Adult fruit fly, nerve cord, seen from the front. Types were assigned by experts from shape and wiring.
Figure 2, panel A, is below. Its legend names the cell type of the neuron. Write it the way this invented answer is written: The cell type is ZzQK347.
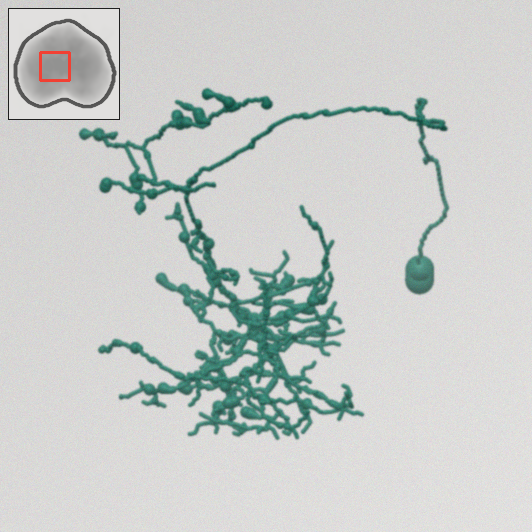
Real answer: The cell type is IN12B059.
